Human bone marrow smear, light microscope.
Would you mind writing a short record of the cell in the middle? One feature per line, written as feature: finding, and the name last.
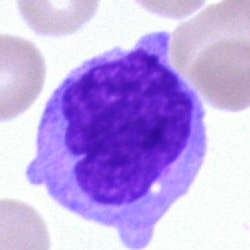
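Outline: irregular, with blunt cytoplasmic bulges
Bleb: rounded, projecting from the bottom edge
Nucleus: fills most of the cell
Cytoplasm: rim widest below the nucleus
Vacuole: single, small, clear, at the lower right of the nucleus
Identification: monocyte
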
